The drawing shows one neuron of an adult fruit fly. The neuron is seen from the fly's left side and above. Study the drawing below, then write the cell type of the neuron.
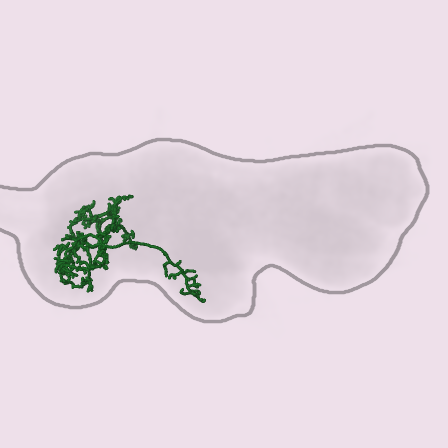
IN12B013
